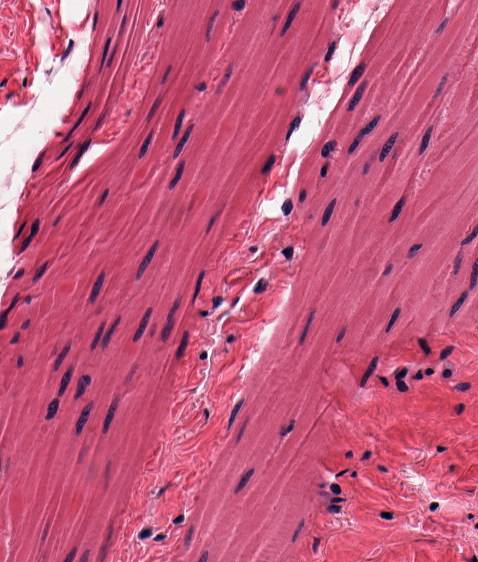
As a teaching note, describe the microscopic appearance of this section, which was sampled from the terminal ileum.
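Across most of the field, long parallel bundles of smooth muscle run diagonally from lower left to upper right. Their nuclei are elongated and cigar-shaped, lying lengthwise along the fibres. Narrow strands of looser, wavy connective tissue separate the bundles; one runs through the middle of the field. At the lower right, a bundle cut across its length shows short, rounded nuclei rather than long ones.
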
